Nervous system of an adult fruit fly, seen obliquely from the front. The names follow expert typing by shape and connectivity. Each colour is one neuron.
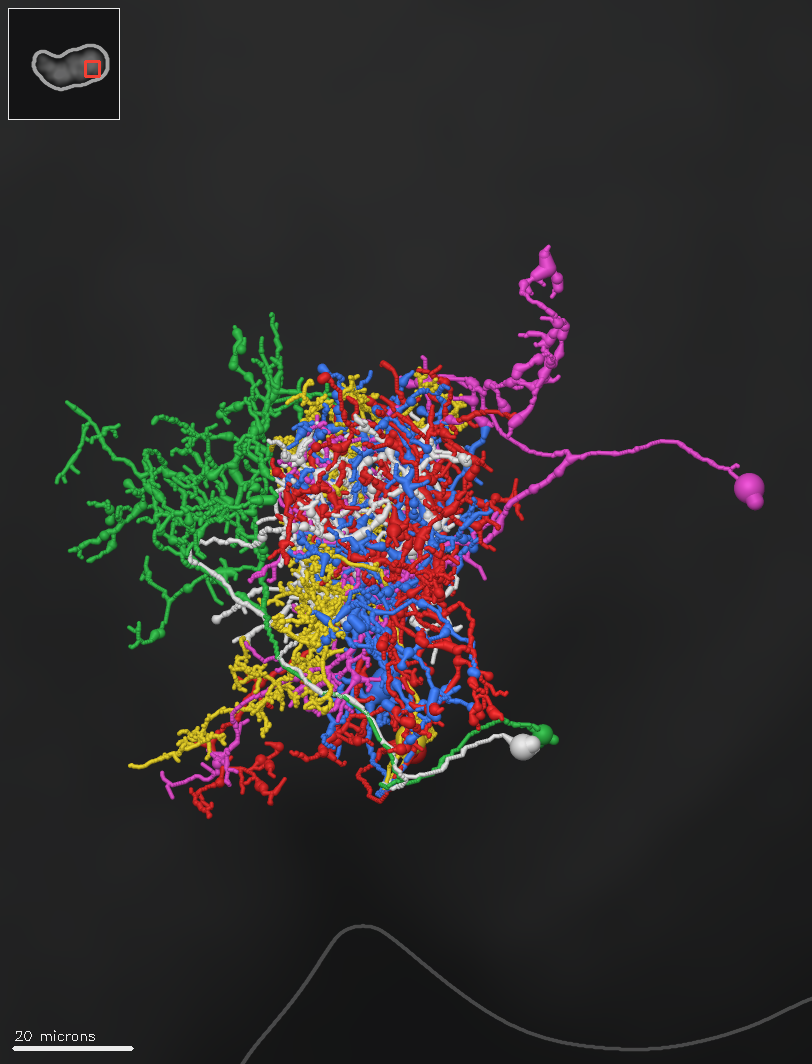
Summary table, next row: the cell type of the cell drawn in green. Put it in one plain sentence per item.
The cell type is WED056.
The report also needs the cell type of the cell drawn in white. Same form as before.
The cell type is WED055_b.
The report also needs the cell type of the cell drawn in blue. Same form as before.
The cell type is SAD021_a.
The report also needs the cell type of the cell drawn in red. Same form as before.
The cell type is SAD021_b.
